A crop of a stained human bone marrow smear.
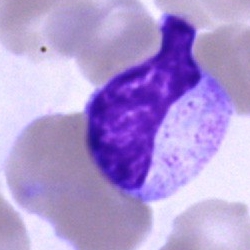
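Metamyelocyte, the cell in the middle of a stained human bone marrow smear. First, the nucleus fills most of the cell and lies towards the upper left. Second, at the top of the cell it narrows into a neck-like projection. Third, no nucleolus is visible. Finally, fine pink-purple granules are scattered through the cytoplasm.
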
